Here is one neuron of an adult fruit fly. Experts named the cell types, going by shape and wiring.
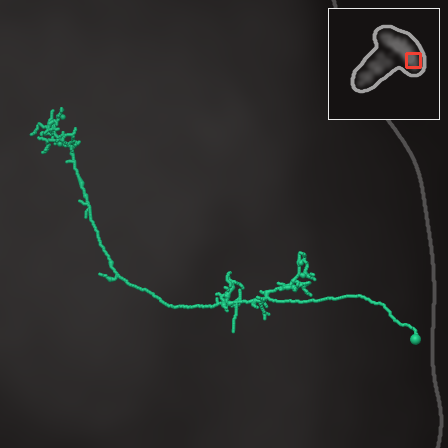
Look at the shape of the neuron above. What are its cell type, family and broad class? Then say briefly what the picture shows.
Its cell type is Tm5Y. The family is Tm. Its broad class is optic-lobe intrinsic neuron. Its cell body lies at the lower right of the picture. In this view it is wider than it is tall.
